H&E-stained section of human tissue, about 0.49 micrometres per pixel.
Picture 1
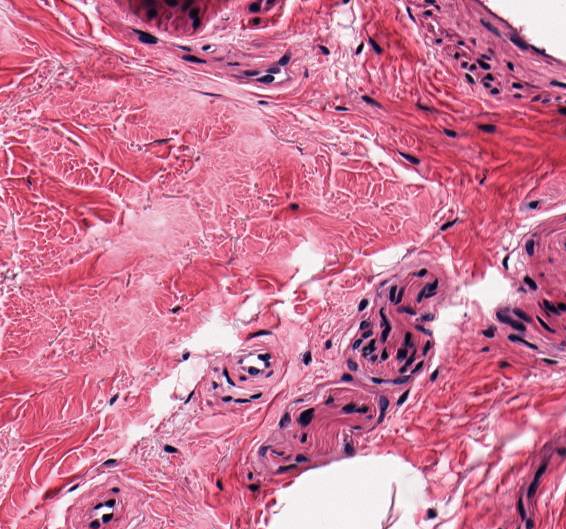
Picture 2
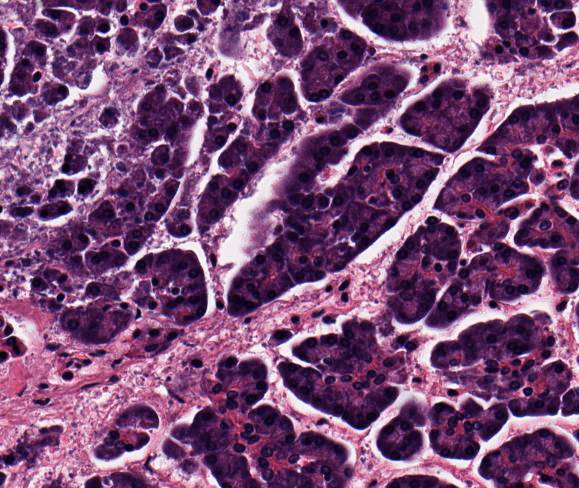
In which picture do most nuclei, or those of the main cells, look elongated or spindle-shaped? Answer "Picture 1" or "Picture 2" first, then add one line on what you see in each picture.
Picture 1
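What picture 1 shows: Scattered dark, elongated spindle-shaped nuclei lie between the collagen bundles, more numerous toward the right side than in the upper left.
What picture 2 shows: The nuclei within the nests are small, round and dark, and fairly uniform from cell to cell.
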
